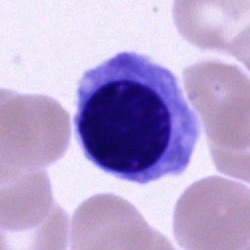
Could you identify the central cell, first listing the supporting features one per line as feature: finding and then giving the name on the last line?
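Nucleus: off-centre, toward the lower left of the cell
Nucleoli: none can be seen
Cytoplasm: a moderate blue rim, broadest at the top and right
Granules: no distinct ones in the cytoplasm
Cell: erythroblast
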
